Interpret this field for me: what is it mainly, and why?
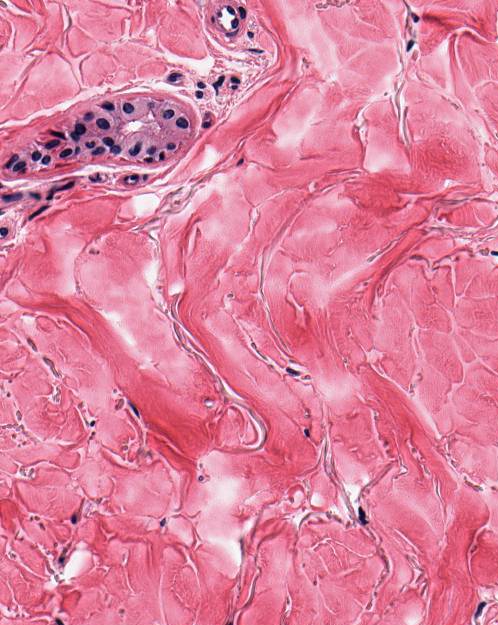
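Dermis fills this field, mainly. Thick eosinophilic collagen bundles take up most of it, running in many different directions, with narrow white clefts between them.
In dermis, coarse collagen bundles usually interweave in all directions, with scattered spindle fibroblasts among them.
Between the bundles here lie only sparse, thin, dark, spindle-shaped fibroblast nuclei.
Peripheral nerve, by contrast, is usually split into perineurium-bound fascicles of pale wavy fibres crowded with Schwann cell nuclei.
Up in the upper left corner sits a single small epithelial tubule with a narrow central lumen.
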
